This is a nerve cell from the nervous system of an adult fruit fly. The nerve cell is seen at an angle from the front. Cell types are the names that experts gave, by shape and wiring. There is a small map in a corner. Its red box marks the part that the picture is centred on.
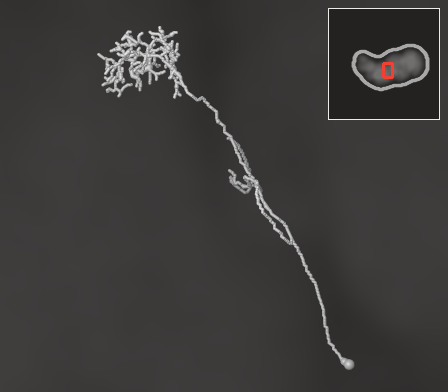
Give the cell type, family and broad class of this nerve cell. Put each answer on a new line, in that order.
Li21
Li
optic-lobe intrinsic neuron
